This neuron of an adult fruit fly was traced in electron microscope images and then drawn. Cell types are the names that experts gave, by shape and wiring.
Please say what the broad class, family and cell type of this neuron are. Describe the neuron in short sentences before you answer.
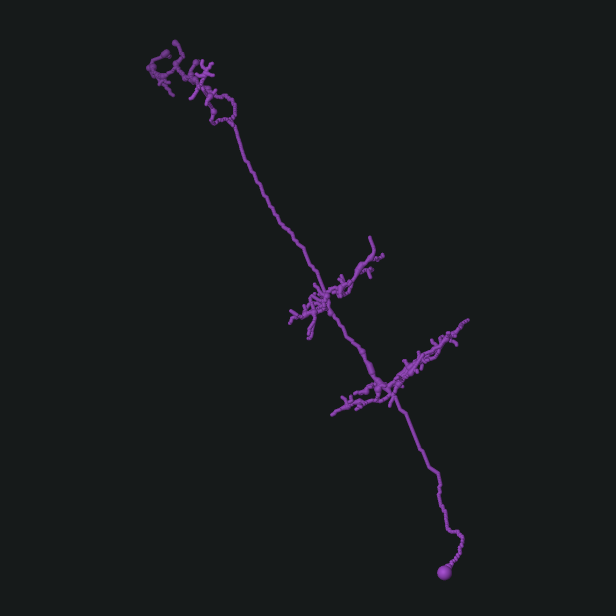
The cell body is at the lower right of the picture. The picture shows dozens of branch ends. It is an optic-lobe intrinsic neuron. The family is TmY. It is of cell type TmY13.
